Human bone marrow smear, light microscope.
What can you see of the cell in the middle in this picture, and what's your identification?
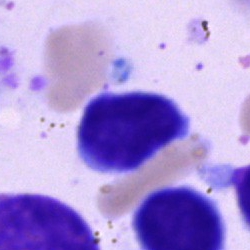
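Dense, dark purple-blue chromatin fills the whole nucleus. Around it, little or no cytoplasm can be seen, and no granules lie over or around the nucleus. The cell's edge is smooth, with no surface projections. This is a lymphocyte.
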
